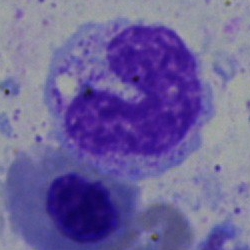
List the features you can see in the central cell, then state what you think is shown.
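The central cell has a roughly round outline with a slightly uneven edge. Its nucleus is deeply indented, the notch opening towards the left, and the rim of cytoplasm is widest on that left side. Fine purple granules are scattered through the cytoplasm. Answer: monocyte.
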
